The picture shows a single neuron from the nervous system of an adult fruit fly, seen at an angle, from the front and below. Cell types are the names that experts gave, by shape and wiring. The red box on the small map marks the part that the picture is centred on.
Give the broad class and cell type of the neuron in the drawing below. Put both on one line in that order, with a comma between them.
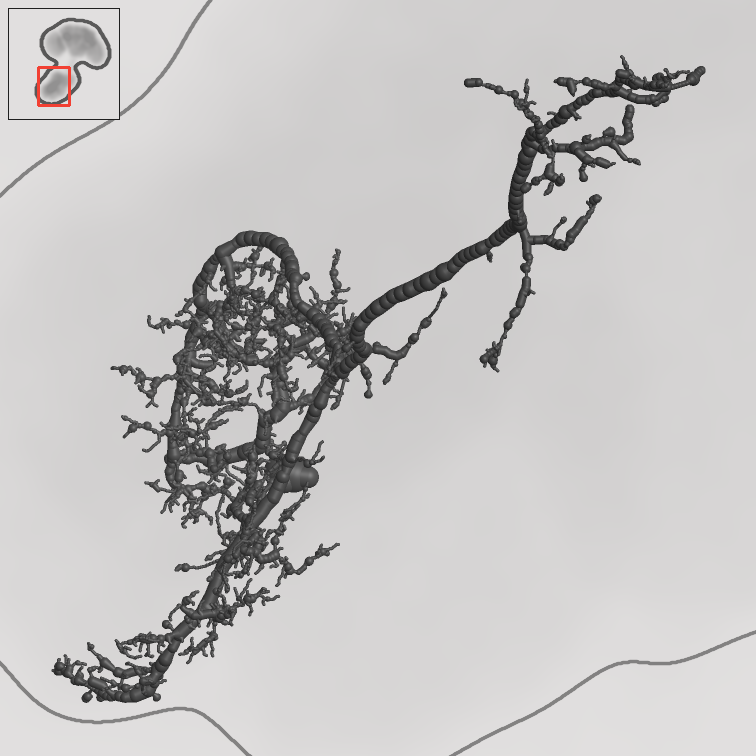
nerve-cord intrinsic neuron, INXXX027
